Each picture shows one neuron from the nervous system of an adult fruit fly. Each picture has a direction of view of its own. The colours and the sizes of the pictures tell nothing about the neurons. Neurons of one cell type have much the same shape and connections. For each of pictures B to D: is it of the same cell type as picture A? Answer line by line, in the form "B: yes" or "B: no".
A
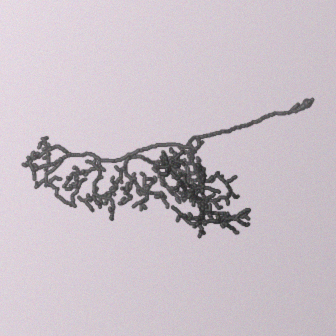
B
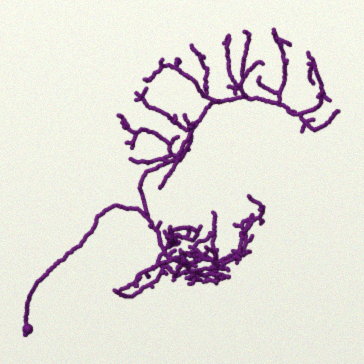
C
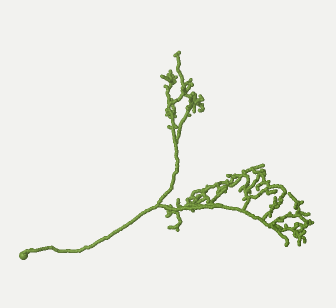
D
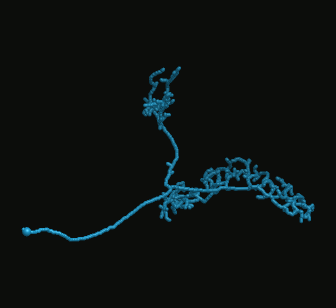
B: no
C: yes
D: yes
